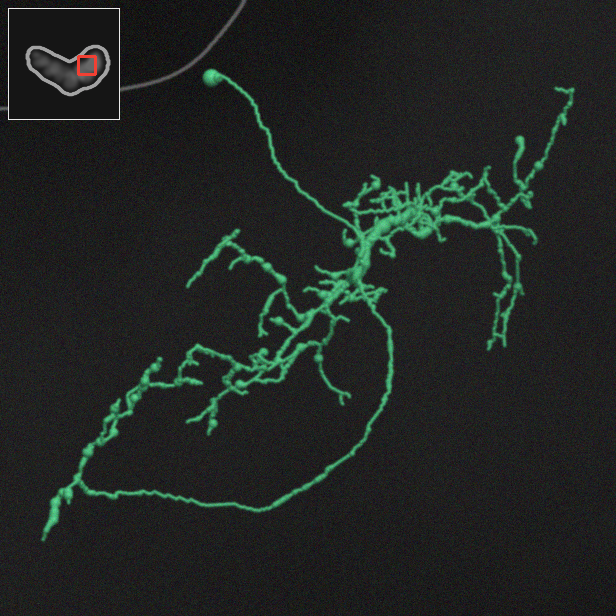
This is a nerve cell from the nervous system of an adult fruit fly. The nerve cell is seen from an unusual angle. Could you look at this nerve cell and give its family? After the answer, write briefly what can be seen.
The family is hemilineage DM6_central1. This is a central-brain intrinsic neuron. The picture shows dozens of branch ends. As drawn here it is about as wide as it is tall.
